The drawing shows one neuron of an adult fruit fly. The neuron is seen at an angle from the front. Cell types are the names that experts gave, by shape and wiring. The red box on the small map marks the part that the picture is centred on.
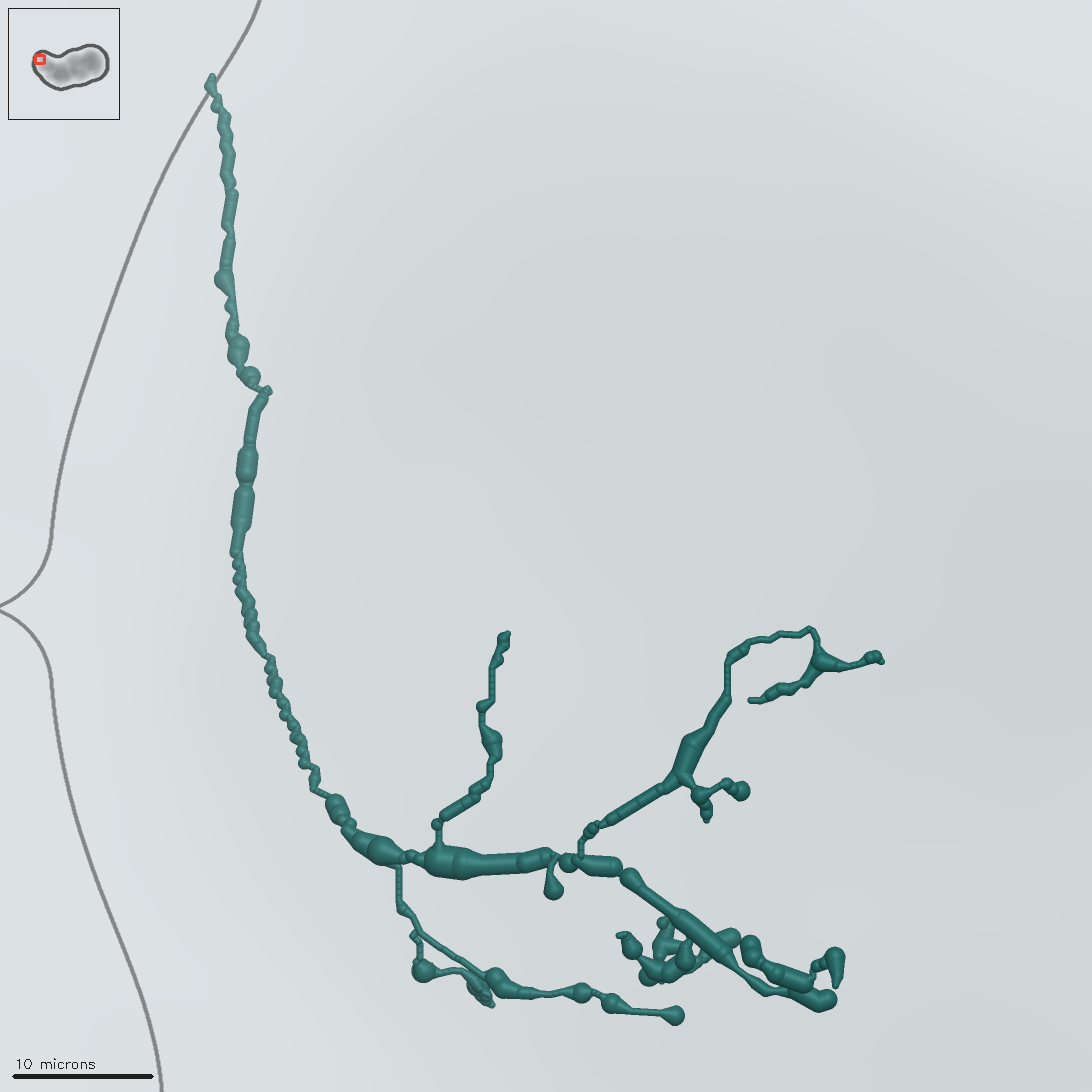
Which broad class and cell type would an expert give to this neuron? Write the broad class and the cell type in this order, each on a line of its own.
sensory neuron entering the nerve cord
SNxx02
